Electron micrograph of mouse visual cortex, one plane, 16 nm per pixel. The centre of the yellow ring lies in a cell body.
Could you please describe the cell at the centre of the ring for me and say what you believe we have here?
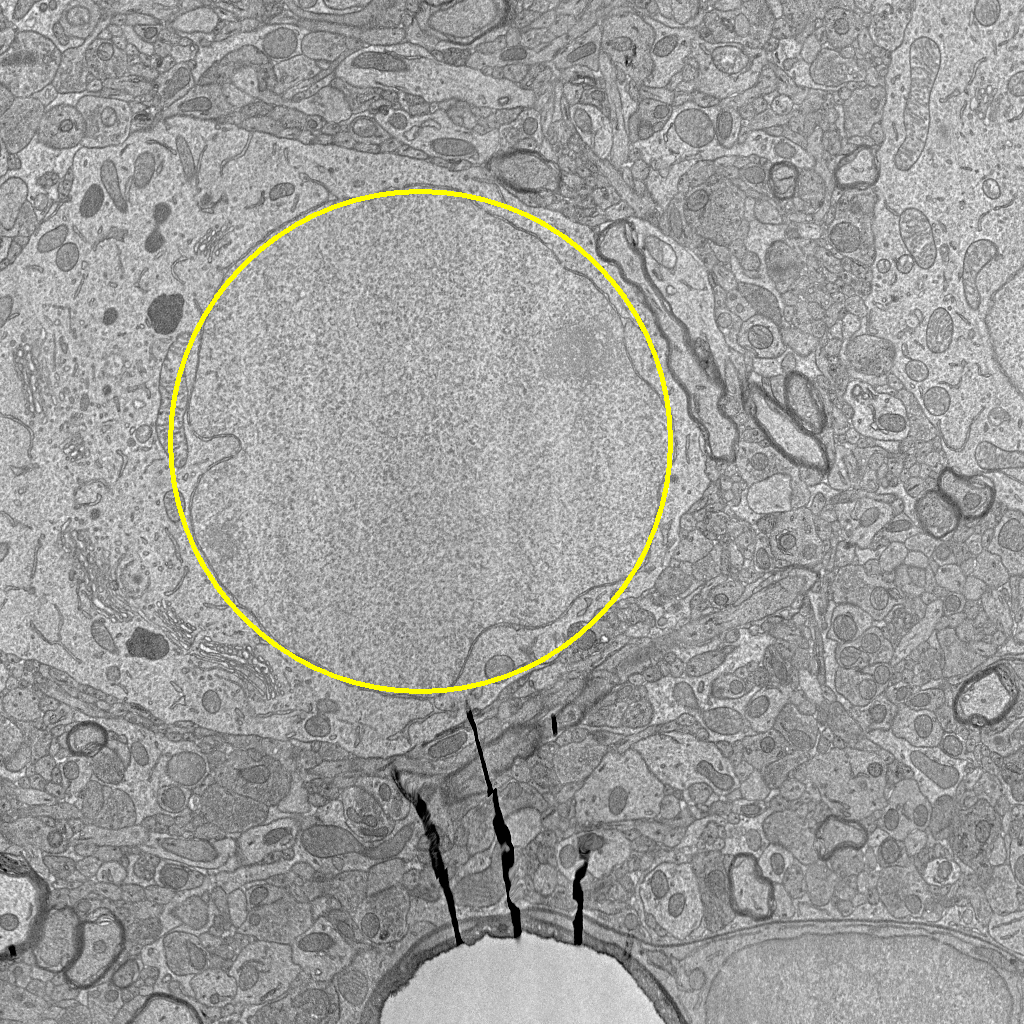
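A round nucleus fills most of the ring. Its chromatin is pale and finely dispersed, and no dense clumps line the envelope. To the left of the nucleus, the cytoplasm holds several Golgi stacks and a few small dark round bodies. The cell is an excitatory neuron.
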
